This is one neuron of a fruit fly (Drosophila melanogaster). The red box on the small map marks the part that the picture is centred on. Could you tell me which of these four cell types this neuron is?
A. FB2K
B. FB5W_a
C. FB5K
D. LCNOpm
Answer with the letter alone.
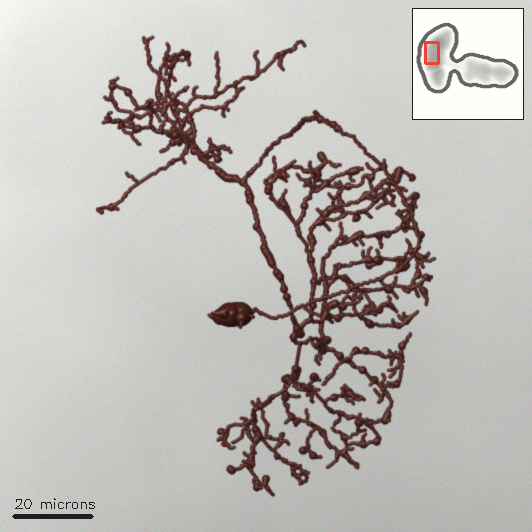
C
